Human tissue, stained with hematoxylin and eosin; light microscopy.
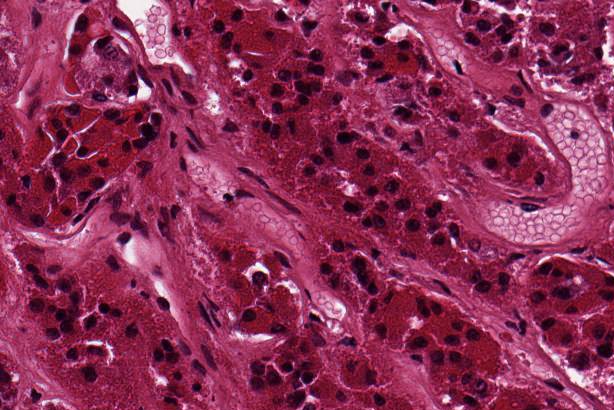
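Pituitary, with polygonal cells in nests and clusters across the whole field, separated by thin fibrous septa. The main cells have abundant, deeply red, granular cytoplasm and round, dark, fairly uniform nuclei. Pale pink septa with elongated spindle-shaped nuclei run mainly diagonally.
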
